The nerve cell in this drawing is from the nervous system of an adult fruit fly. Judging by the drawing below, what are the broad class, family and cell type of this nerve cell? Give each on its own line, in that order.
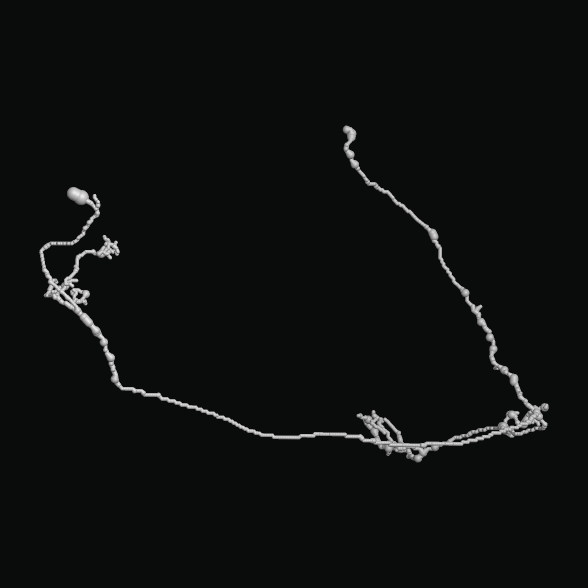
central-brain intrinsic neuron
class Kenyon Cell
KCa'b'-m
